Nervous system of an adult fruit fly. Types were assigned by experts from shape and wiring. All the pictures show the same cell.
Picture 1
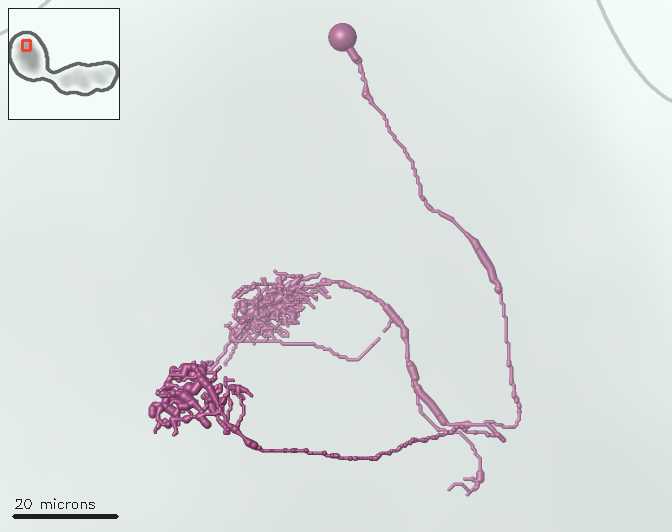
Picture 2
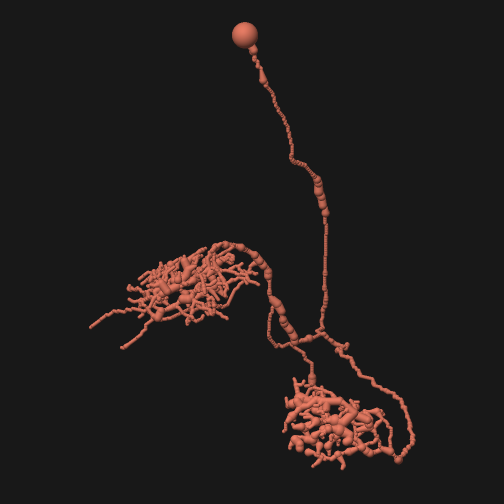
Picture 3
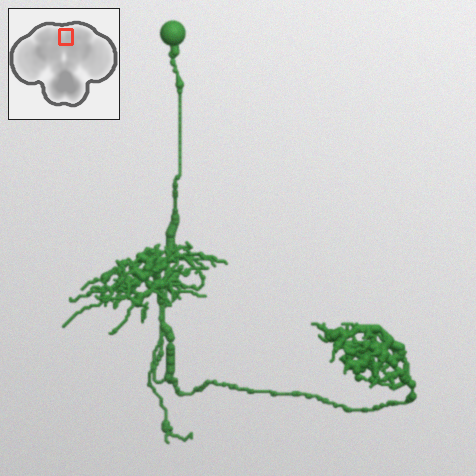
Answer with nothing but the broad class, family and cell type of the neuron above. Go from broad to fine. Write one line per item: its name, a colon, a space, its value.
broad class: central-brain intrinsic neuron
family: class CX
cell type: hDeltaD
